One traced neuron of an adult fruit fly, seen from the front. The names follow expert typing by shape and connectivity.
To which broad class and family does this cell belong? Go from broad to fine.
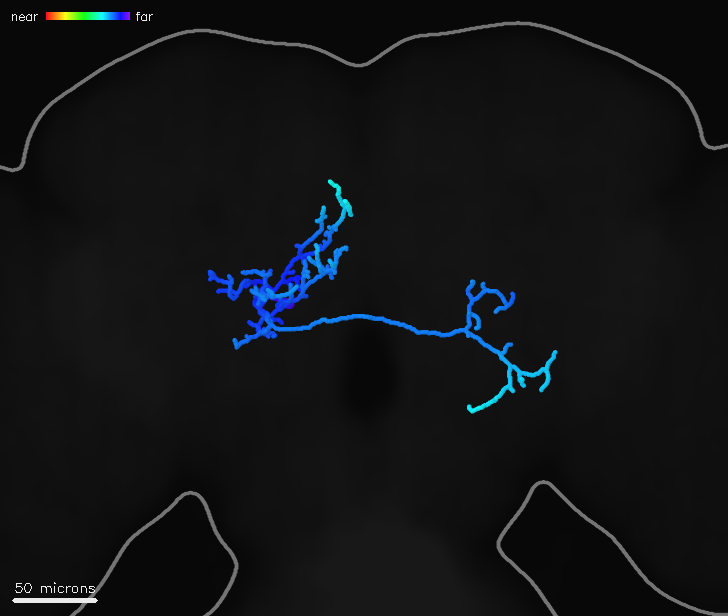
central-brain intrinsic neuron; hemilineage DM4_ventral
